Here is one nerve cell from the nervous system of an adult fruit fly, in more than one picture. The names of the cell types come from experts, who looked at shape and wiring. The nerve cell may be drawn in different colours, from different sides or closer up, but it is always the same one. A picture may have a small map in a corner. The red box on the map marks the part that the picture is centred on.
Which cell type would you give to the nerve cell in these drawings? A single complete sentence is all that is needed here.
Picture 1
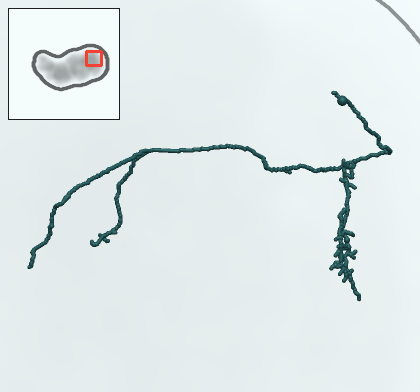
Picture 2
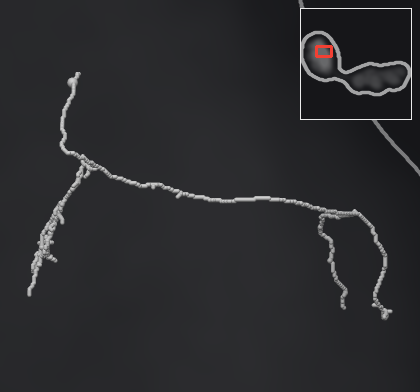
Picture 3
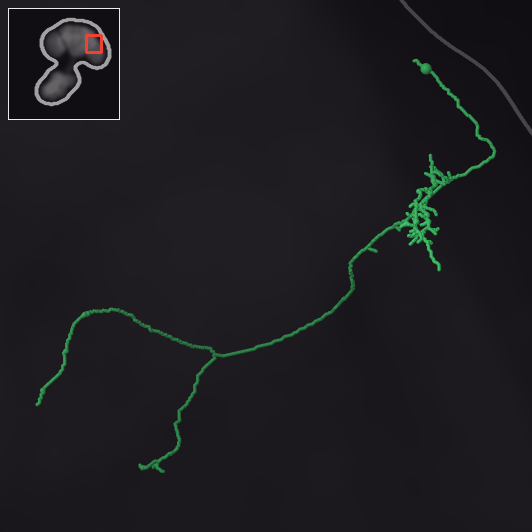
The cell type to which this nerve cell belongs is TmY9b.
